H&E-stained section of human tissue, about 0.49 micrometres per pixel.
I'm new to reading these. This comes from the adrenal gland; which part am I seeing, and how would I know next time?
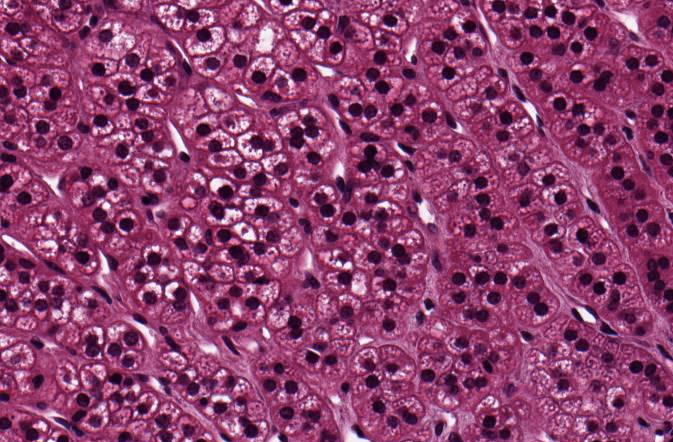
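Zona fasciculata makes up this field. Its cells lie in solid cords running diagonally from upper left to lower right, separated only by thin channels lined by flattened, elongated nuclei. The cord cells have pale pink cytoplasm full of small clear vacuoles, giving a foamy look, with a round, dark nucleus near the centre.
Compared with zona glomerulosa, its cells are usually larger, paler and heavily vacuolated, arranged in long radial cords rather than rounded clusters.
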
